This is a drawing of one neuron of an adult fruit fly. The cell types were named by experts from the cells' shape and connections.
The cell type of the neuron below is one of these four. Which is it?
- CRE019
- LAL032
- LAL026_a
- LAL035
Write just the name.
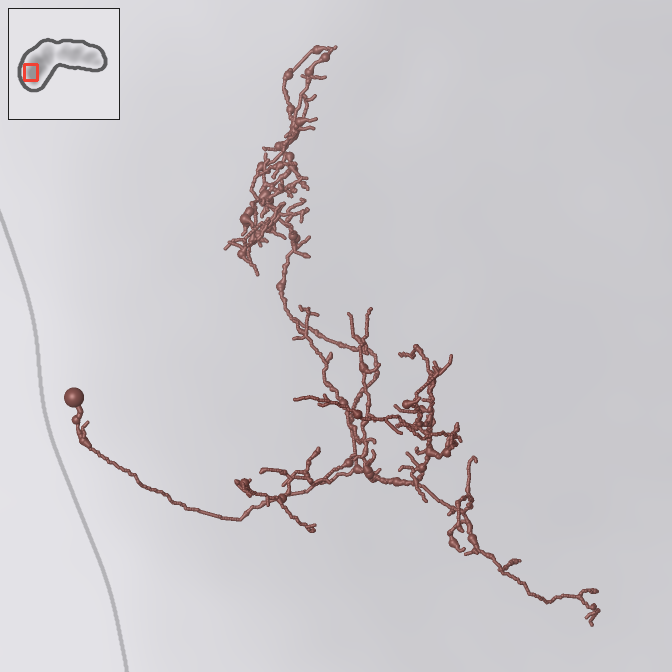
LAL032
